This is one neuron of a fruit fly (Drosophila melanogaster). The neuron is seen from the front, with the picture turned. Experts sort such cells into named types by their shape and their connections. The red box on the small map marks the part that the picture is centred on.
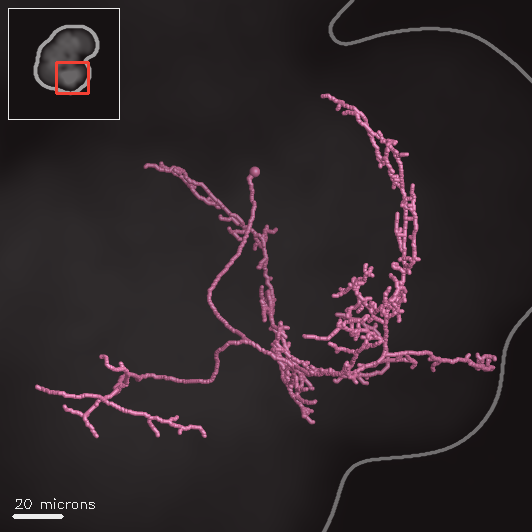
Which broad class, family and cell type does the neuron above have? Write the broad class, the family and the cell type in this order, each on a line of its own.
nerve-cord intrinsic neuron
hemilineage 23B
IN23B061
